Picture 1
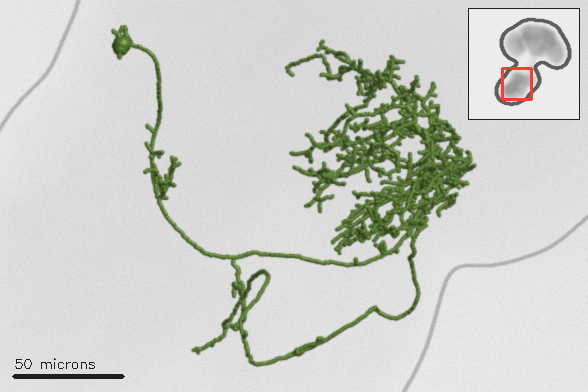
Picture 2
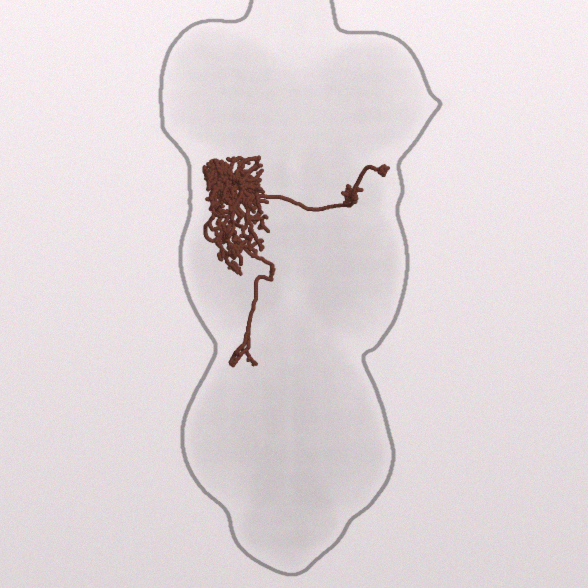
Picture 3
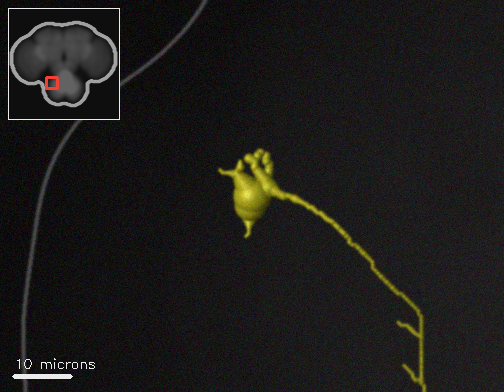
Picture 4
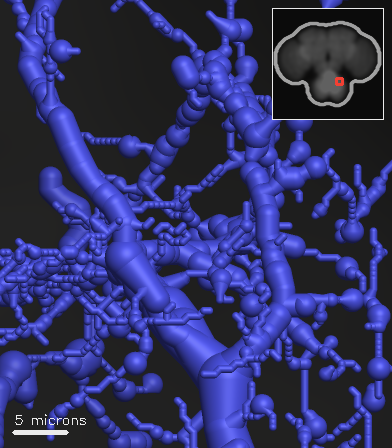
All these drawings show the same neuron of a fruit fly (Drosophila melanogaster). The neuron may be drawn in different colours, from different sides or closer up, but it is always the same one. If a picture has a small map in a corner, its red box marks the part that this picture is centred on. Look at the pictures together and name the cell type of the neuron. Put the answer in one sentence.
The cell type is IN01A017.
